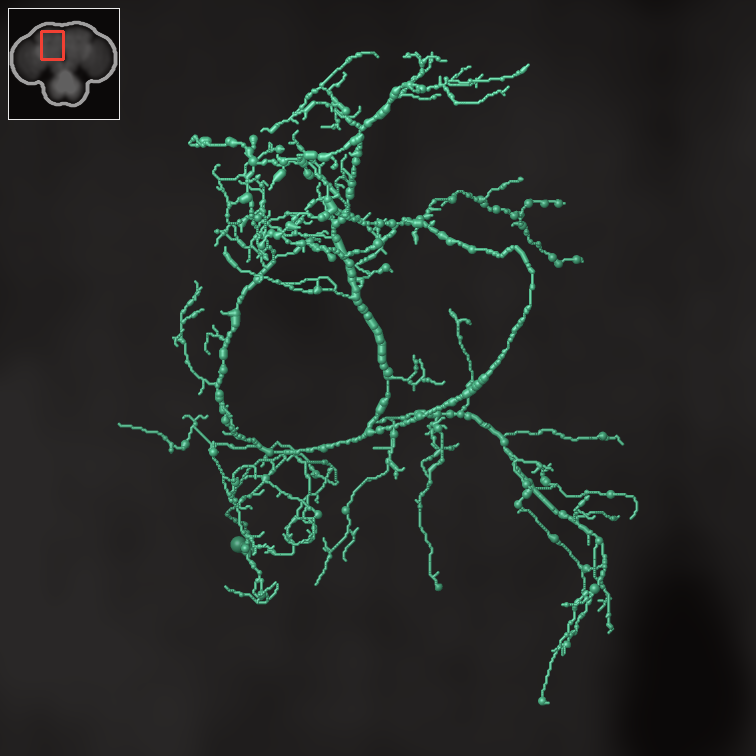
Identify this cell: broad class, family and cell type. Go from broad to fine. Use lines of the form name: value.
broad class: central-brain intrinsic neuron
family: hemilineage VLPl&p1_posterior
cell type: aIPg2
